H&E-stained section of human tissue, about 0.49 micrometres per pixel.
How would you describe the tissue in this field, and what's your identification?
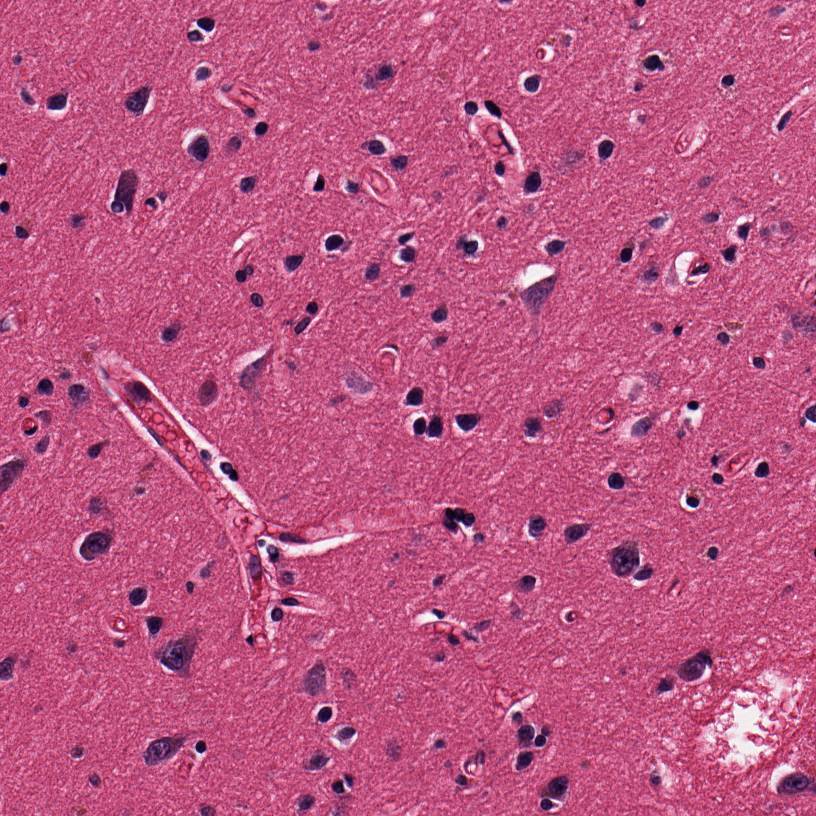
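Scanning the whole field, I find cells lying singly and scattered, with no glands, tubules or epithelial layers. Between them sits a finely granular, fibrillary pink matrix, no collagen bundles. Small, dark, round nuclei greatly outnumber the larger angular cells. This is cerebral cortex.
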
